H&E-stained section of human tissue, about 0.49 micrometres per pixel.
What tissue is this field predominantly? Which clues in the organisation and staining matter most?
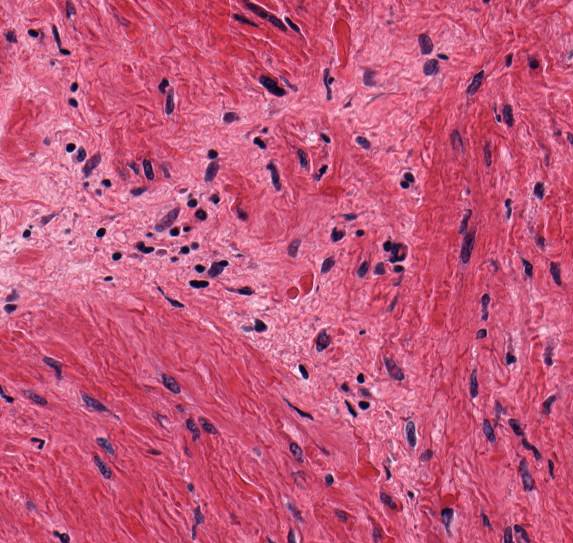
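The answer is fibromuscular stroma. Check one: bundles of eosinophilic fibres run in different directions and meet across the field.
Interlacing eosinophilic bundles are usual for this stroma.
Check two: the cells in the bundles have elongated, dark nuclei lying along the fibres.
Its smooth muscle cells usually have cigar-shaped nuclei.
Check three: no epithelium or glands appear anywhere.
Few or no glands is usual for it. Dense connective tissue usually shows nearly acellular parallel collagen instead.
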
